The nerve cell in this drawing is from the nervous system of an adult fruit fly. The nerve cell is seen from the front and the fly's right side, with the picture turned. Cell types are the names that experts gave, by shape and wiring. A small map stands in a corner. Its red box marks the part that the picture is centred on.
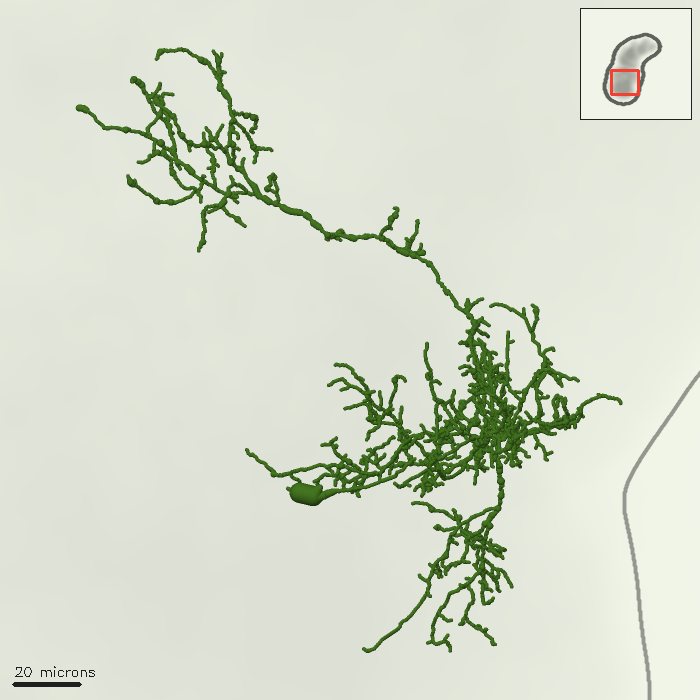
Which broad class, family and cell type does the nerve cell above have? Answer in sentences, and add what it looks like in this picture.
Its broad class is central-brain intrinsic neuron. Its family is hemilineage SMPad2. It is of cell type SMP079. From top to bottom in the picture it spans about 190 microns. More than a hundred branch ends can be seen.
